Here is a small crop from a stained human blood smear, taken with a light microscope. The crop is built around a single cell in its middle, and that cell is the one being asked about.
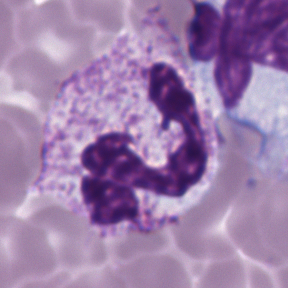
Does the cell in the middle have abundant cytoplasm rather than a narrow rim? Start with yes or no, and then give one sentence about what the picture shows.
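Yes. The cytoplasm is plentiful and pale pinkish-lilac.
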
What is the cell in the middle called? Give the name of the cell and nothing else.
segmented neutrophil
